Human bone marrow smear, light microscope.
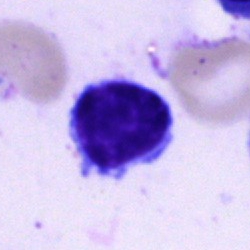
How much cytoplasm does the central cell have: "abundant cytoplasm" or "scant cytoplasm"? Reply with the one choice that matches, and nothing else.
Scant cytoplasm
